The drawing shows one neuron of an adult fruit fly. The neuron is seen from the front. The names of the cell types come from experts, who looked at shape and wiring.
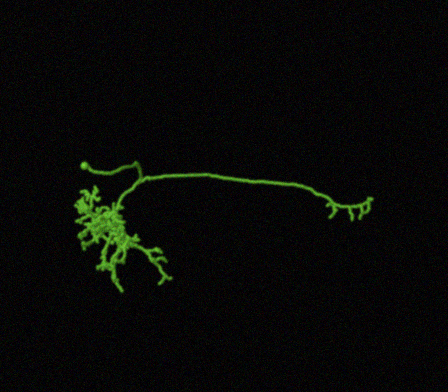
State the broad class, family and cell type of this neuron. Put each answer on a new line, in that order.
central-brain intrinsic neuron
hemilineage VLPa2
CB0414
